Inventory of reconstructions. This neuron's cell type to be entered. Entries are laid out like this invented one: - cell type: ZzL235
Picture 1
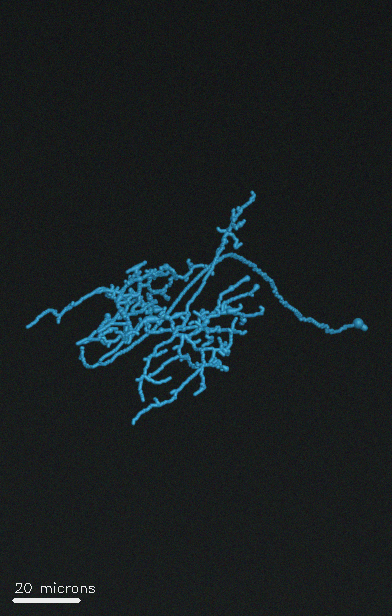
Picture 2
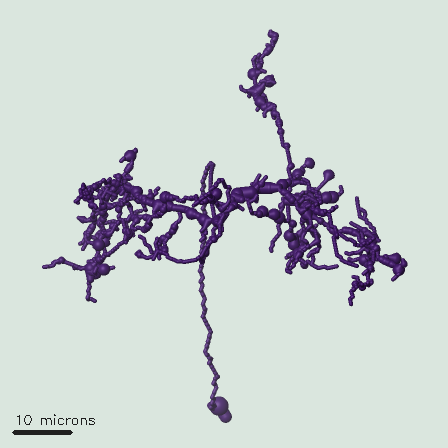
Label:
- cell type: IN05B090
